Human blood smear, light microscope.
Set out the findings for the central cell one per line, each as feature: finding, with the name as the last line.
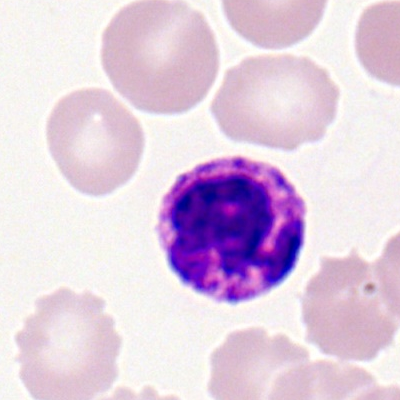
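Nucleus: occupies most of the cell
Chromatin: dark purple, dense-looking
Cytoplasm: scant pinkish-lilac rim, mainly along the lower edge
Granules: purple, scattered around the cell edge
Name: basophil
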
